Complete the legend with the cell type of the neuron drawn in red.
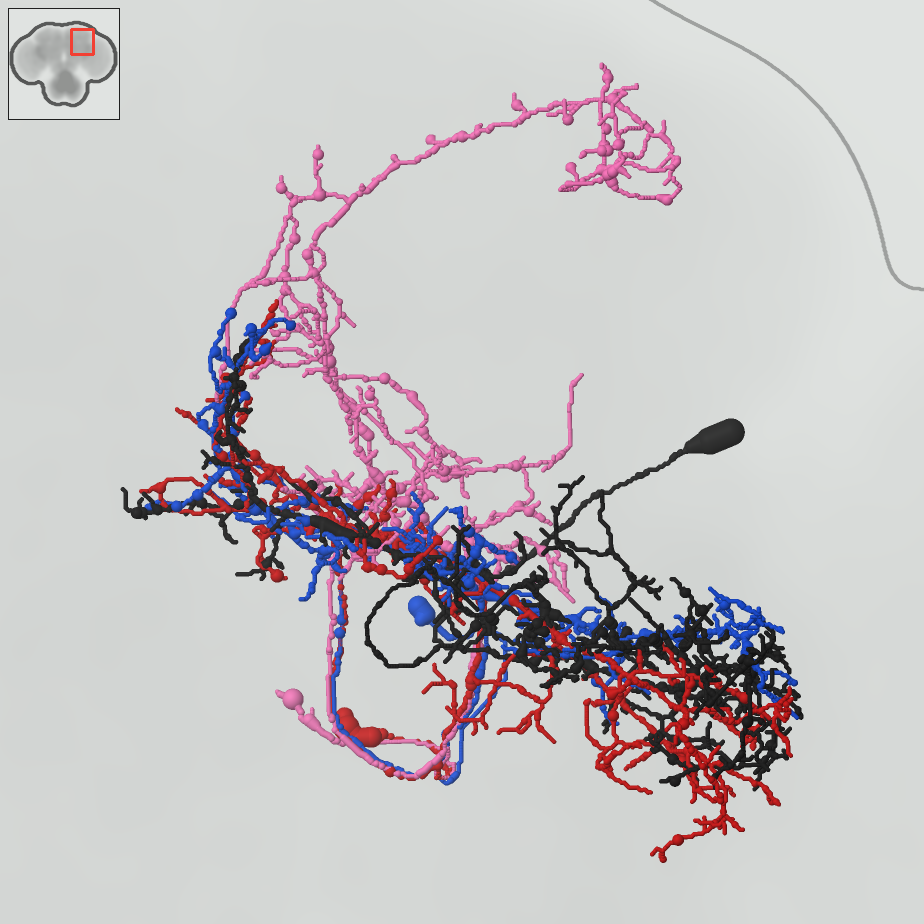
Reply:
PLP182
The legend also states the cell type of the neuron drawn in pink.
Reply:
PLP181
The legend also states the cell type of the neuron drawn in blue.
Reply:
PLP157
